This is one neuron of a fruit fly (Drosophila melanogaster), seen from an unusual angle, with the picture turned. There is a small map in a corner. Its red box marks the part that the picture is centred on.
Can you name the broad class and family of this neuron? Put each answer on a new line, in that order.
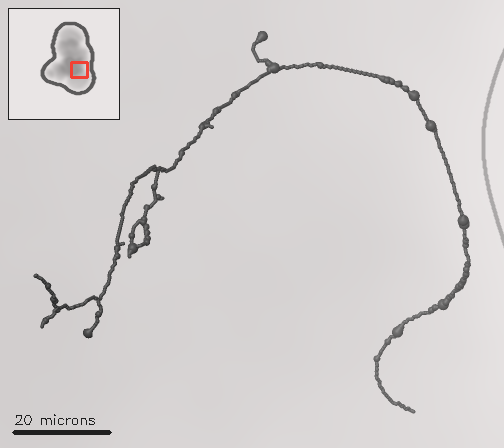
sensory neuron entering the nerve cord
class mechanosensory tactile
